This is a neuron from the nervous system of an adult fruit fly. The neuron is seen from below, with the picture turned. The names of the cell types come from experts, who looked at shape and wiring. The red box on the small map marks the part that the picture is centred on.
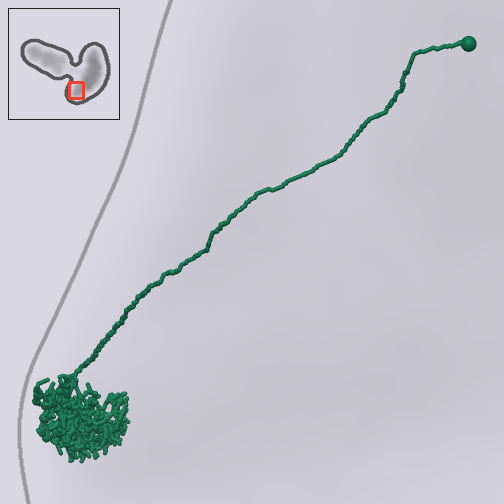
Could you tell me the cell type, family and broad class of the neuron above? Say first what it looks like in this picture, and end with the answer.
It lies in the brain. The cell body is at the upper right of the picture. Dozens of branch ends can be seen. Its cell type is Pm1. The family is Pm. It is an optic-lobe intrinsic neuron.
